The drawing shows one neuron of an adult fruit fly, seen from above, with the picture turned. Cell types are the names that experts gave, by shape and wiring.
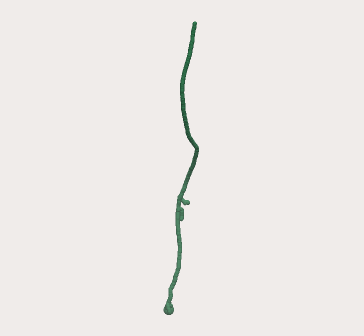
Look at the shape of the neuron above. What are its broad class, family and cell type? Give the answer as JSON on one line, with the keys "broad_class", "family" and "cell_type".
{"broad_class": "sensory neuron entering the nerve cord", "family": "class mechanosensory proprioceptive", "cell_type": "SNpp02"}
